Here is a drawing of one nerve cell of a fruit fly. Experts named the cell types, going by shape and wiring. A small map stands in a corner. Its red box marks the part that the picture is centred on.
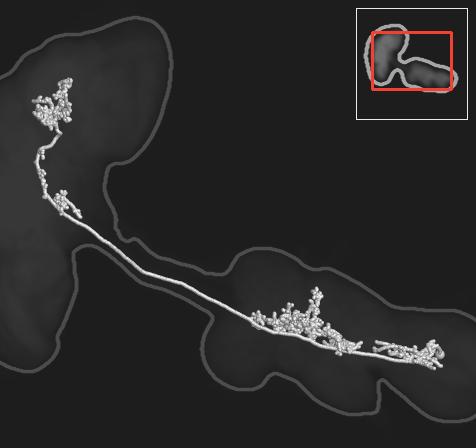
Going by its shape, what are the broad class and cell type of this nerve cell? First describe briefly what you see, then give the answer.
It runs through the neck, between the brain and the nerve cord. The cell body can be seen at the lower right of the picture. Its broad class is ascending neuron. The cell type is ANXXX102.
